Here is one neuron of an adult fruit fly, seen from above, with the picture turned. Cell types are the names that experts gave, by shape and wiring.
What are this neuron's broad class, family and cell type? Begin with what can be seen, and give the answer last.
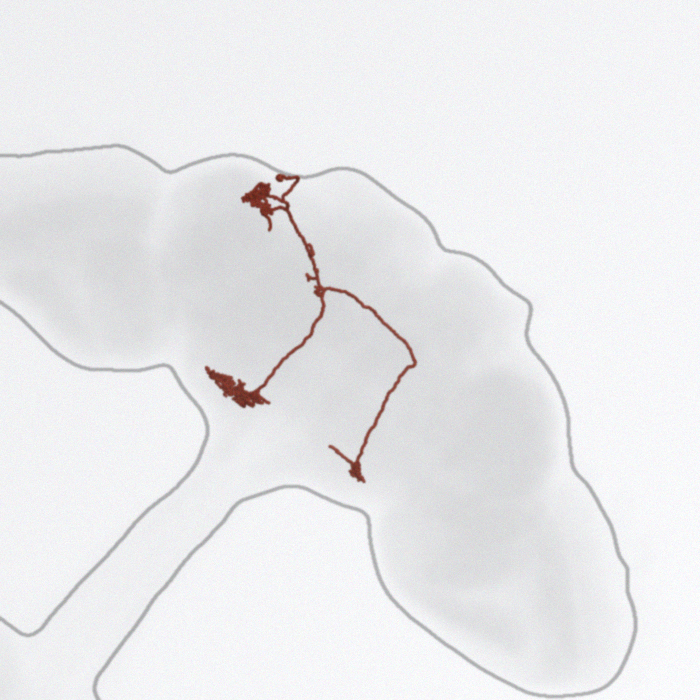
It lies in the brain. The cell body is at the top of the picture. It is a central-brain intrinsic neuron. The family is hemilineage AOTUv3_ventral. It is of cell type PS083_c.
